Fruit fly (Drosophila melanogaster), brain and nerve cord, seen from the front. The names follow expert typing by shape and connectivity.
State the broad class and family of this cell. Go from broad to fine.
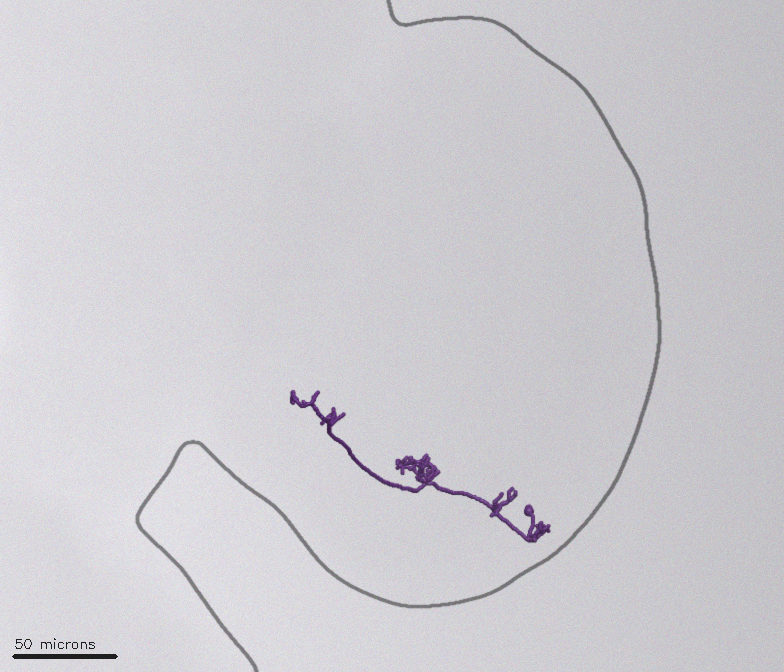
optic-lobe intrinsic neuron; TmY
